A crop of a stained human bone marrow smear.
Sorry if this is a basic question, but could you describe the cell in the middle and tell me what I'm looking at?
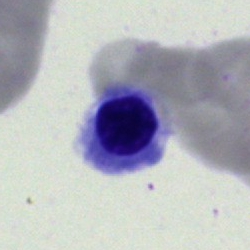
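The nucleus stains dense, dark purple throughout. Around it, blue-violet cytoplasm forms a rim wider below and to the left of the nucleus than above and to the right. The outer edge of this cytoplasm is irregular and frayed, not smooth. Answer: erythroblast.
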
